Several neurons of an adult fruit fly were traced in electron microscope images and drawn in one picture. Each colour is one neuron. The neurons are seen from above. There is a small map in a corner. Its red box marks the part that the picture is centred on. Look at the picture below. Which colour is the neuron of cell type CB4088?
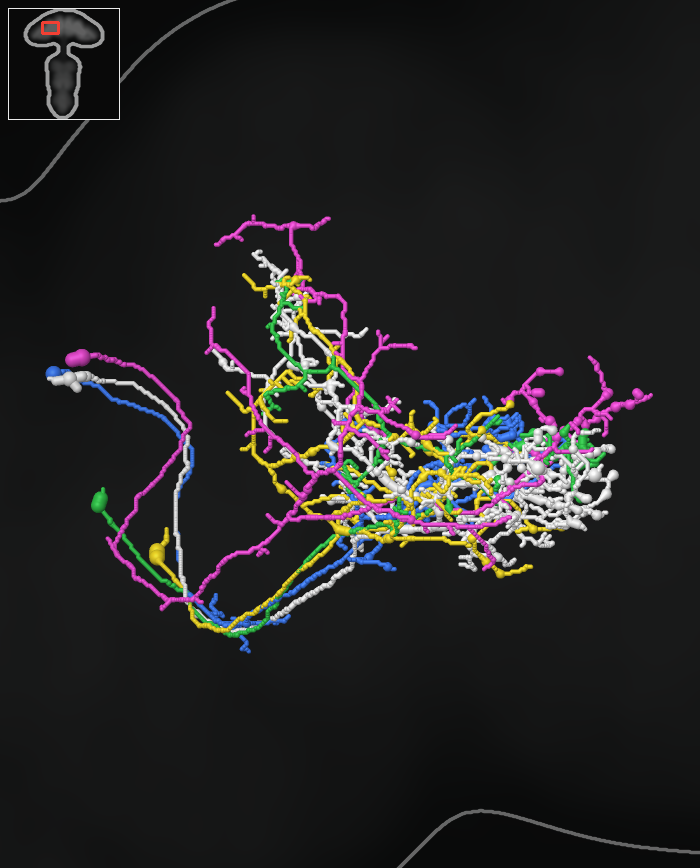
magenta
